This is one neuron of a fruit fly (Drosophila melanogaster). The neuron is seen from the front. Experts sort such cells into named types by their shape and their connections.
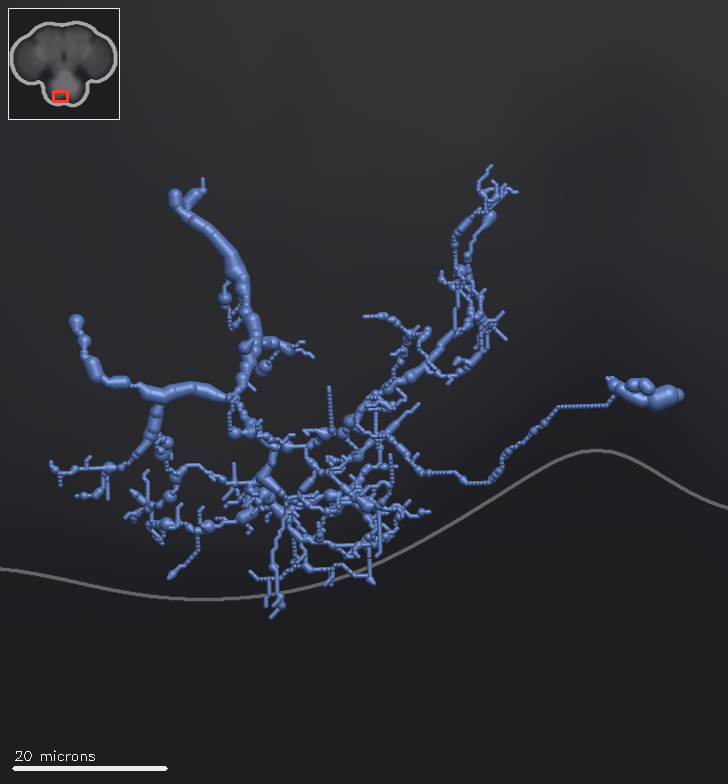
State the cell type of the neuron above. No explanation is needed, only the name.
IN13B054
